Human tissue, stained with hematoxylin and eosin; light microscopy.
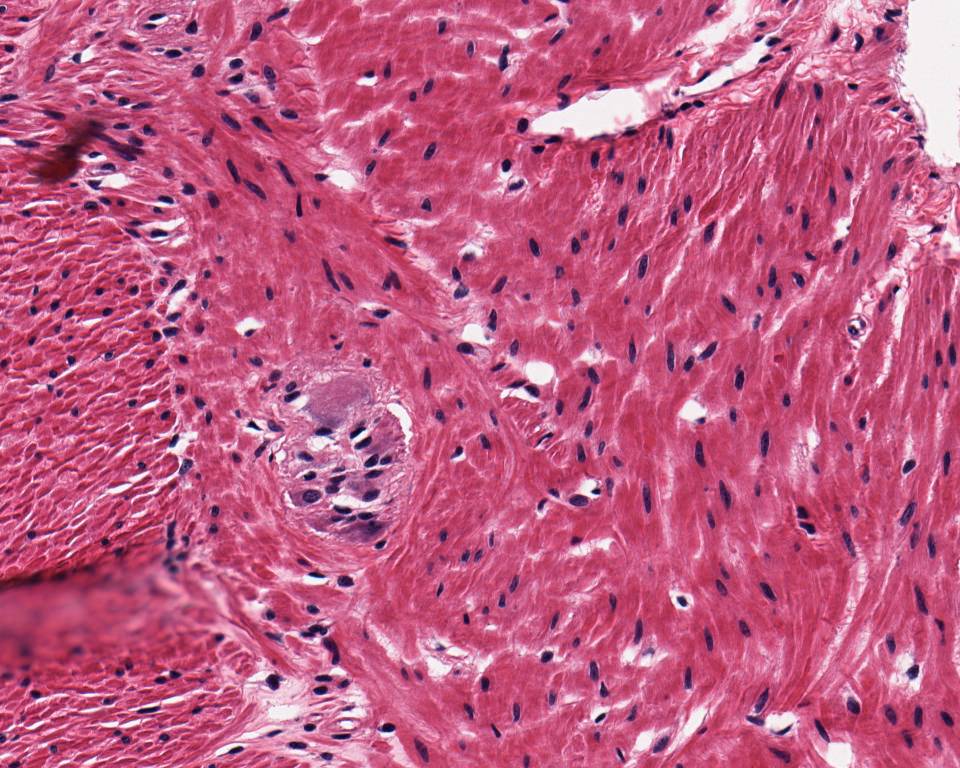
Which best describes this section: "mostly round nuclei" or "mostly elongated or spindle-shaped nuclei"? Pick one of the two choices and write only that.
Mostly elongated or spindle-shaped nuclei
